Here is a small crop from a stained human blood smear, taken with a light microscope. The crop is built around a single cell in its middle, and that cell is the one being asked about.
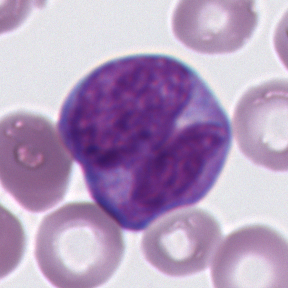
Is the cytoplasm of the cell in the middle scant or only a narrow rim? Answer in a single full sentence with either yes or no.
Yes, scant cytoplasm surrounds the nucleus of this cell.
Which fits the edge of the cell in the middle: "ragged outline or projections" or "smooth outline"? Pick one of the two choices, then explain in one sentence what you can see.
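Smooth outline. The cell outline is rounded and smooth, with a few slight angles.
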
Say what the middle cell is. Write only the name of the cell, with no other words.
atypical promyelocyte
